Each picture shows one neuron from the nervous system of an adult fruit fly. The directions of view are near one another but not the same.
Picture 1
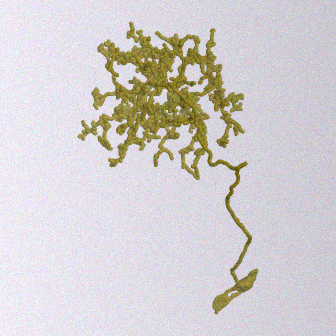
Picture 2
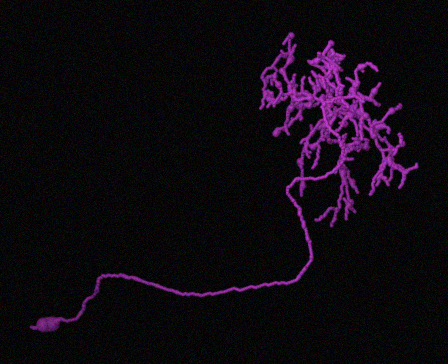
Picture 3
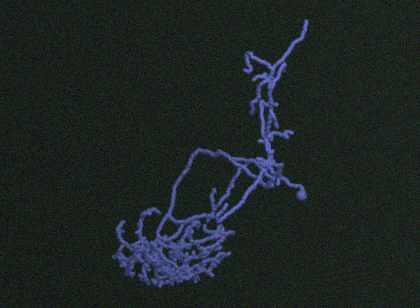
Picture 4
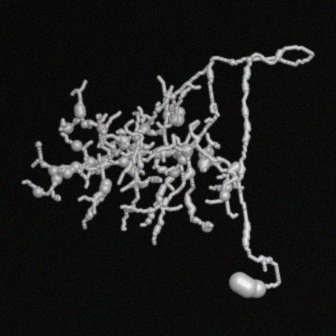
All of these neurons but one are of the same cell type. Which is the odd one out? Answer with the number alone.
3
